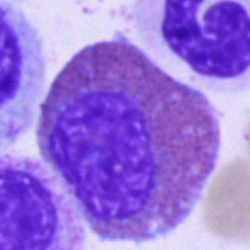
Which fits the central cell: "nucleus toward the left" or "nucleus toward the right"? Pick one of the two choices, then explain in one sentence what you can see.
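Nucleus toward the left. The nucleus sits off-centre, toward the left and lower part of the cell.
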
